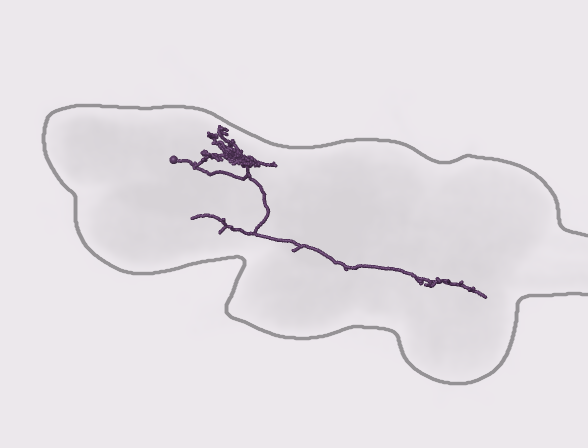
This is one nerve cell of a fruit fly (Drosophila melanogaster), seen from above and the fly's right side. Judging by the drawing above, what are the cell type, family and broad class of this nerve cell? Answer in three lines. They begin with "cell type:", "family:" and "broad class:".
cell type: IN08B082
family: hemilineage 08B
broad class: nerve-cord intrinsic neuron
